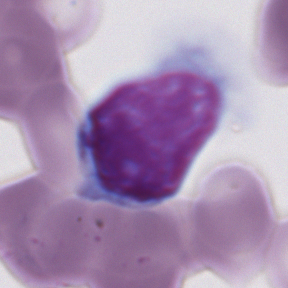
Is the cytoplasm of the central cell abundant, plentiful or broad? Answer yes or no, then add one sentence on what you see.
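No. The cytoplasm forms only a thin rim around the nucleus.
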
